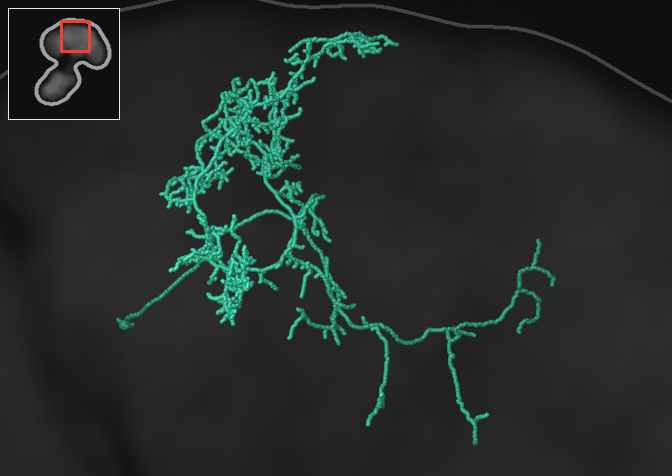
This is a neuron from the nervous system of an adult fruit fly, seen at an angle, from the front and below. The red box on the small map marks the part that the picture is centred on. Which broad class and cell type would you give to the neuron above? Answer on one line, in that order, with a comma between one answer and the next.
central-brain intrinsic neuron, AVLP715m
